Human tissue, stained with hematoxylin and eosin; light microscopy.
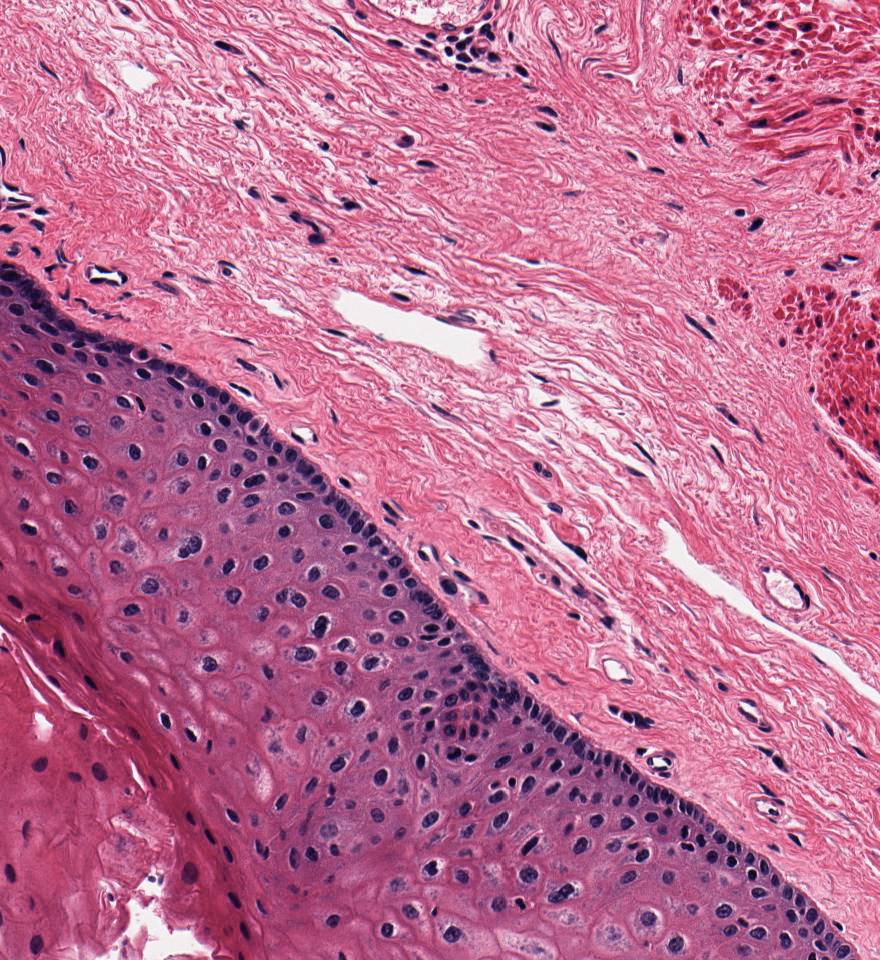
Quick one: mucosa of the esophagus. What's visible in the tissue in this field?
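Stratified squamous epithelium crosses the lower left diagonally, upper left to lower right; fibrous stroma lies above and right. A single row of crowded dark basal nuclei lines a fairly straight junction without deep rete ridges. Wavy pink stromal collagen lies roughly surface-parallel among sparse spindle nuclei.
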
